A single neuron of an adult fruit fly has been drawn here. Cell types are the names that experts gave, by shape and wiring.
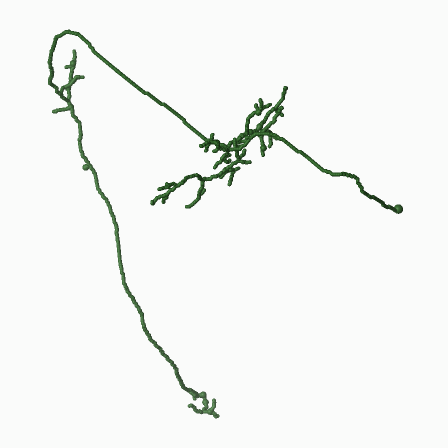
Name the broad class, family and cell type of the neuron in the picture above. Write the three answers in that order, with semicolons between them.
visual projection neuron; MeTu; MeTu4e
